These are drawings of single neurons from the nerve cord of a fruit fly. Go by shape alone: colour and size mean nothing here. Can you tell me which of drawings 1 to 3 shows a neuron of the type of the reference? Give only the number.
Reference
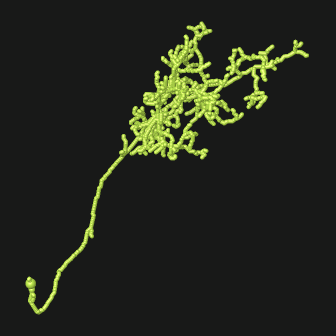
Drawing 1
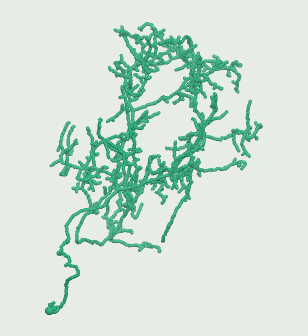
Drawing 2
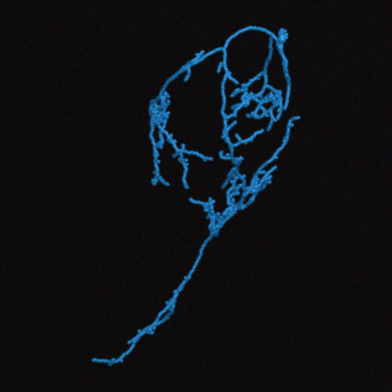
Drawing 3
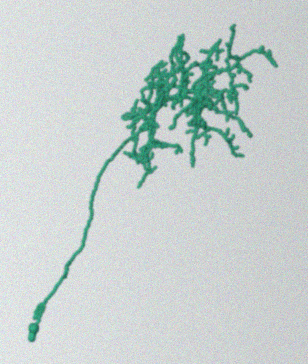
3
